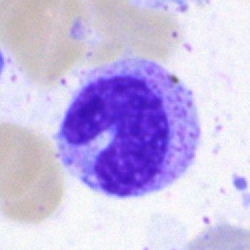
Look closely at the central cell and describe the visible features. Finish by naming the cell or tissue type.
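Outline round and smooth. Nucleus kidney-shaped, notch opening to the left. Cytoplasm pale lilac, rim widest on the right side. Fine pinkish-purple granules scattered through the cytoplasm. Band neutrophil.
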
